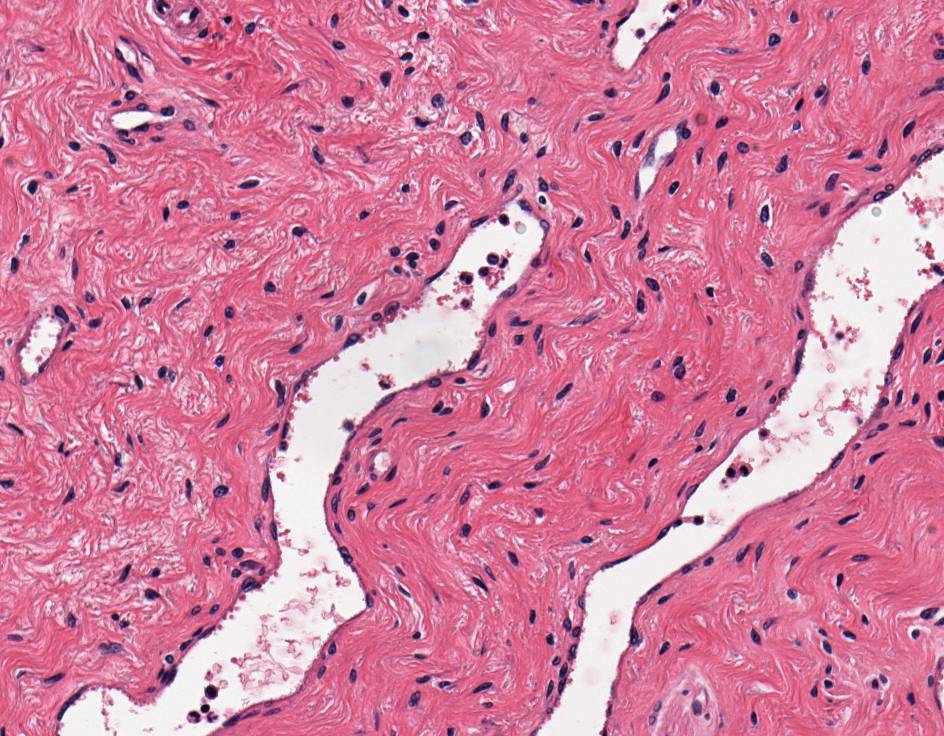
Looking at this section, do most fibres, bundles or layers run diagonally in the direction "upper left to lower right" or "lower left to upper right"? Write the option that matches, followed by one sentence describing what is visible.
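Lower left to upper right. Two long, irregular clear channels run diagonally across the field from lower left to upper right, separated by bands of pink fibrous tissue.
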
